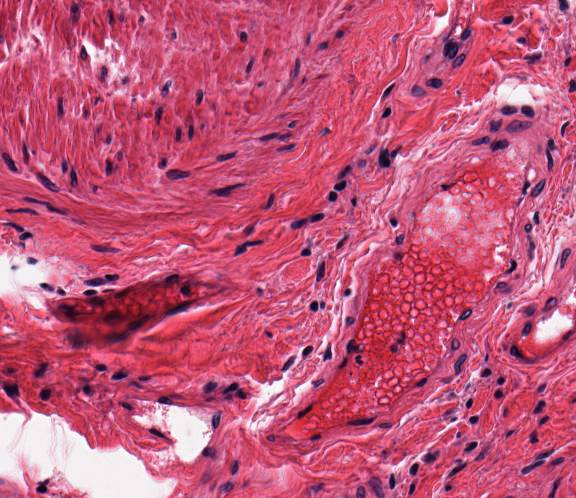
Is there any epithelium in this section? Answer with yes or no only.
No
